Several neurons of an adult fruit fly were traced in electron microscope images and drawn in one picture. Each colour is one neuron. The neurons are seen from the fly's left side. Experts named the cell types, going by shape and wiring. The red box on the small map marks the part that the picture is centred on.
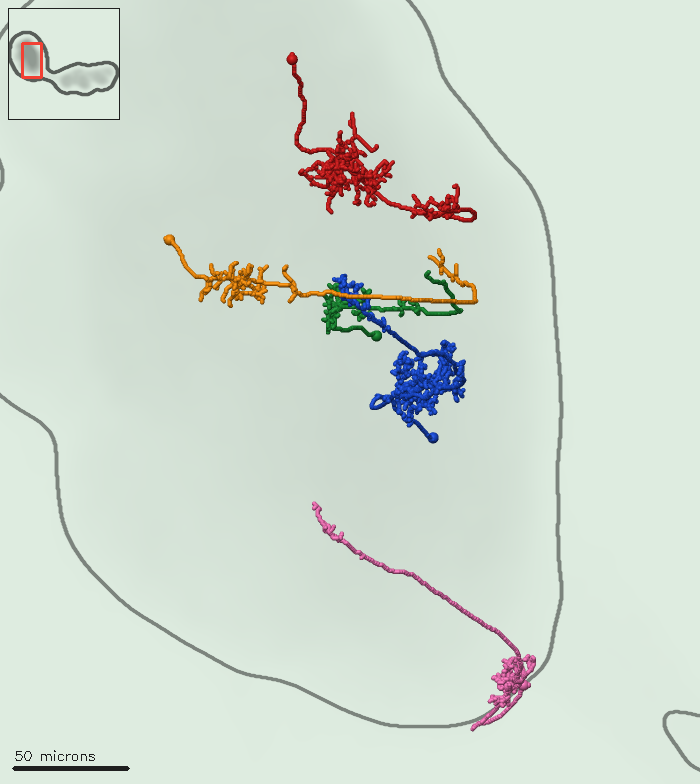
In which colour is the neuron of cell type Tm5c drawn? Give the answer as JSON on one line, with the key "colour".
{"colour": "orange"}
